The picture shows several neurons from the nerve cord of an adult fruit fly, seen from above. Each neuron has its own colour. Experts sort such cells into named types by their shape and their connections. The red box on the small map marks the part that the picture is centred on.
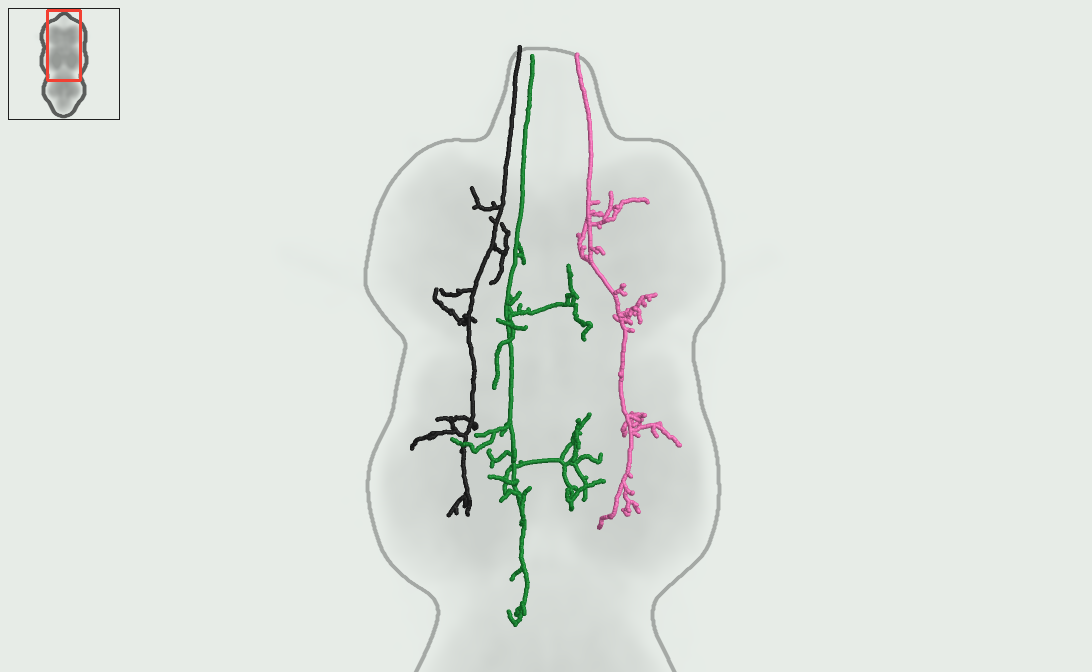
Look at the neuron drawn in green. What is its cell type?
DNp19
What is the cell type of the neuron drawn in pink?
DNg90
